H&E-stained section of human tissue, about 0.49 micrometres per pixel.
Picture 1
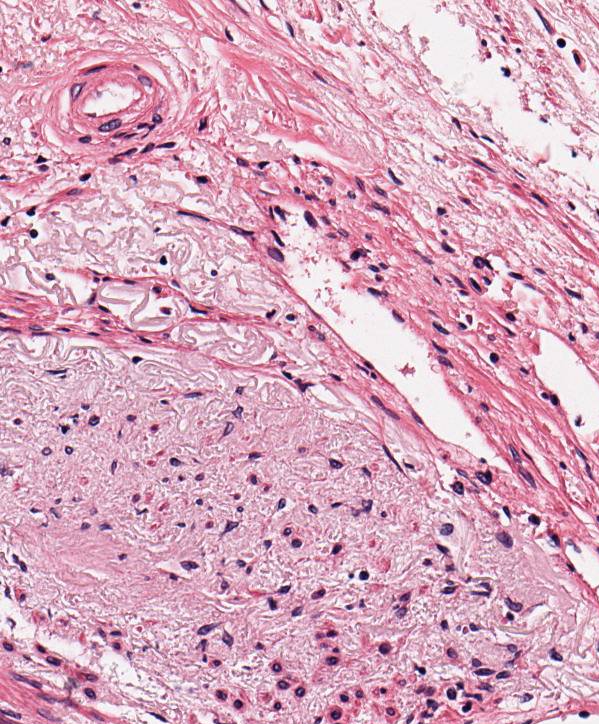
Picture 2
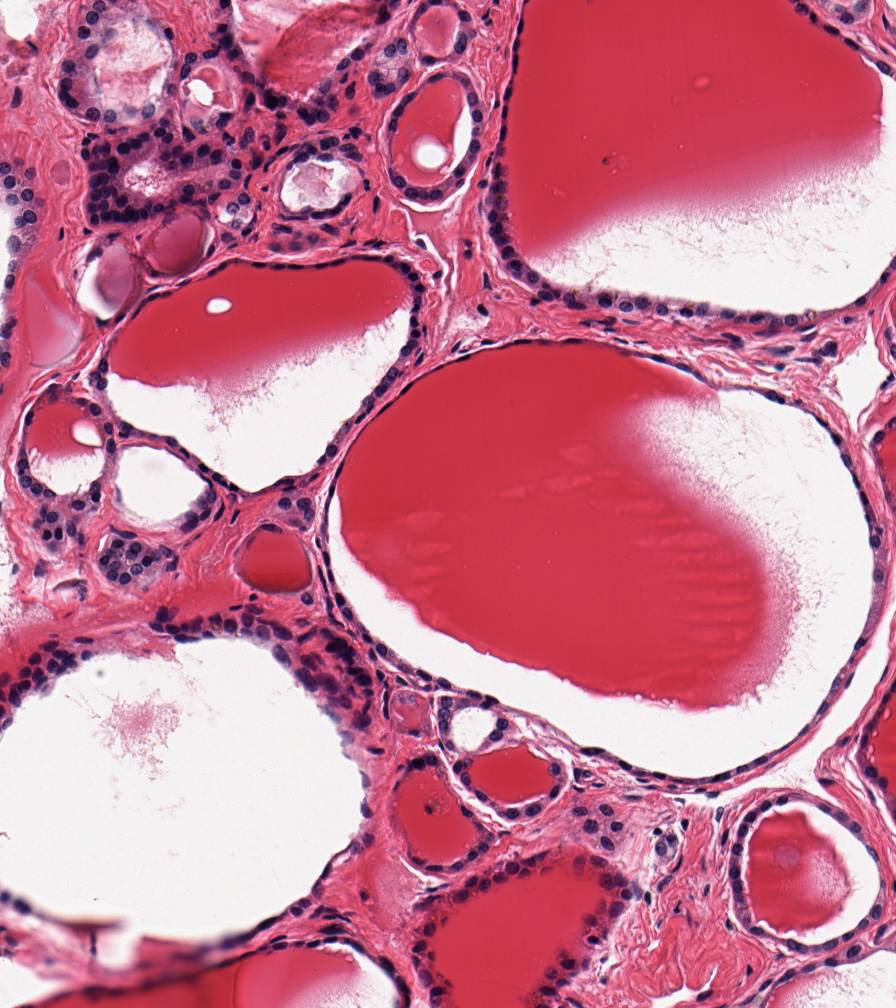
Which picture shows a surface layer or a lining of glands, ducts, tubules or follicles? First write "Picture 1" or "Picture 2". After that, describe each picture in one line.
Picture 2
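Picture 1: No epithelium is present anywhere in the field.
Picture 2: The follicles are lined by a single layer of flattened to low cuboidal cells.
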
